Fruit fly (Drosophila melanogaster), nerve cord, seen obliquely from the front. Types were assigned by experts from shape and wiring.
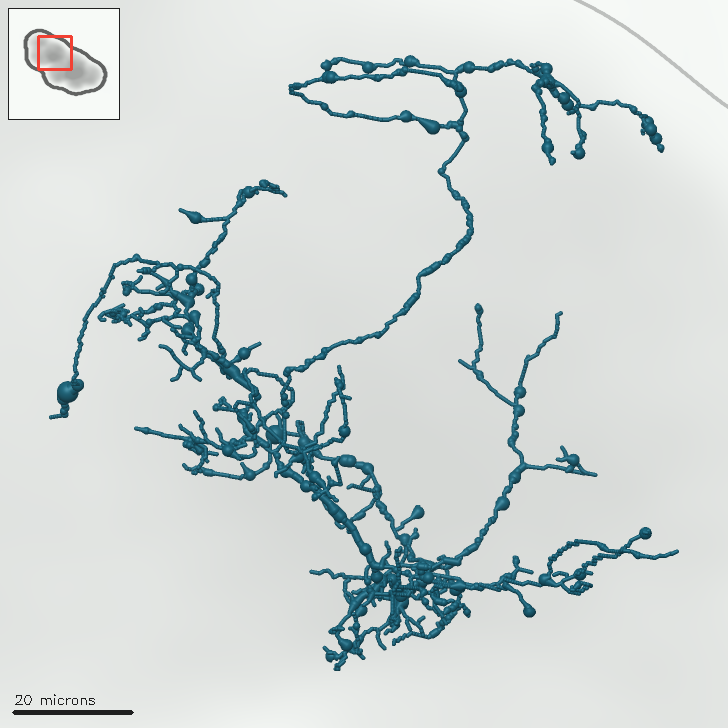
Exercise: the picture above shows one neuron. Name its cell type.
IN04B068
